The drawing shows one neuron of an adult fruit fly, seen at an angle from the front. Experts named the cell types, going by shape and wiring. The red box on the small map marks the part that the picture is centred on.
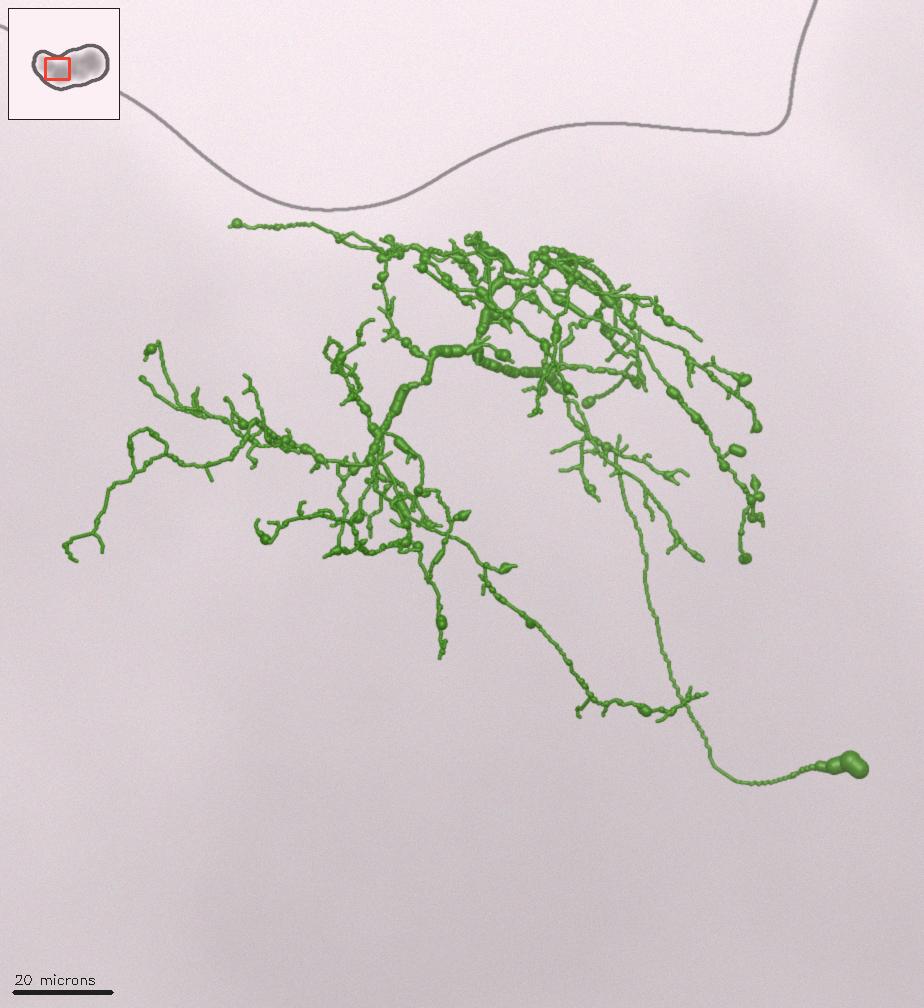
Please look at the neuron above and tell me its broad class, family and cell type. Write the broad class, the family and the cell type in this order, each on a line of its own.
nerve-cord intrinsic neuron
hemilineage 08A
vMS11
